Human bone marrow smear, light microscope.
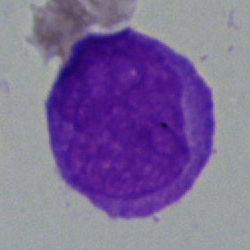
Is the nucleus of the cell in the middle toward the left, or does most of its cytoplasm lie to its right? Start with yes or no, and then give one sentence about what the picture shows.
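Yes. The cytoplasm forms a thin rim that is widest on the right side of the cell.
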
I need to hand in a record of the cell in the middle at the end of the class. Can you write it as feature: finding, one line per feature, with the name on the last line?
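Outline: roughly round, as far as I can judge
Nucleus: fills most of the cell
Cytoplasm: deep blue-purple, only a little paler than the nucleus
Granules: none distinct that I can see
Name: blast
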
